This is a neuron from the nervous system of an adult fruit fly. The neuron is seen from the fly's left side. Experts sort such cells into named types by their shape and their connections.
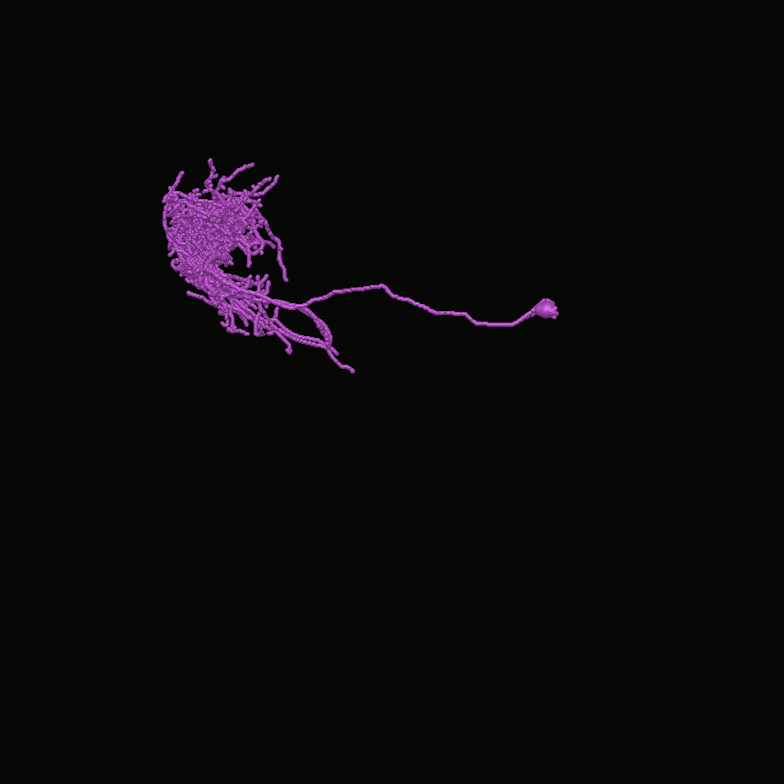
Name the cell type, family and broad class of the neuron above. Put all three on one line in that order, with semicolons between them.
MBON21; MBON; central-brain intrinsic neuron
